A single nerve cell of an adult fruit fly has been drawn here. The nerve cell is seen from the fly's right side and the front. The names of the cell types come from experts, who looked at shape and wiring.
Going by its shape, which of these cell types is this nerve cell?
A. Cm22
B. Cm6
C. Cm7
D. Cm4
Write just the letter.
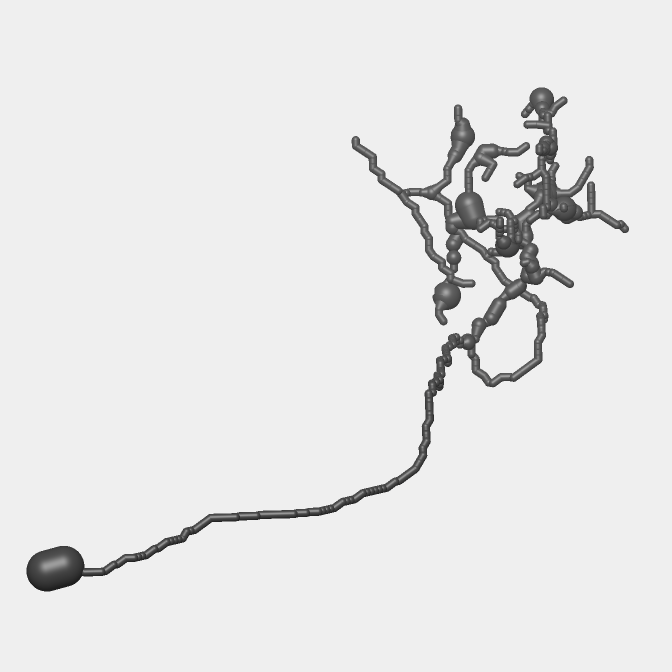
D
